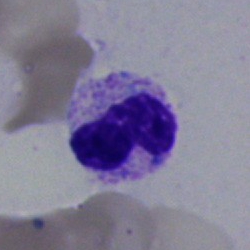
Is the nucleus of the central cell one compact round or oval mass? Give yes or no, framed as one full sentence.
No, the nucleus of this cell is a bent band with no separate lobes.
